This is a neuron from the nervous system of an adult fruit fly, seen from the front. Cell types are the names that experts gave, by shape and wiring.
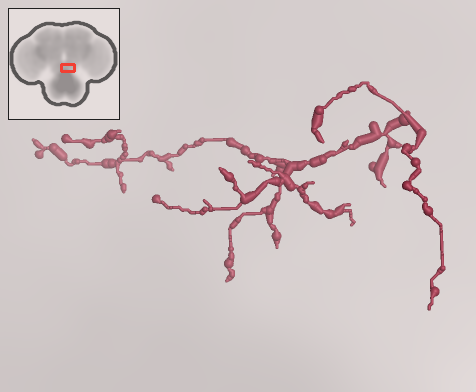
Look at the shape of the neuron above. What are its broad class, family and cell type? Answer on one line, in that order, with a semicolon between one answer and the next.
sensory neuron entering the brain; class mechanosensory; aPhM5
